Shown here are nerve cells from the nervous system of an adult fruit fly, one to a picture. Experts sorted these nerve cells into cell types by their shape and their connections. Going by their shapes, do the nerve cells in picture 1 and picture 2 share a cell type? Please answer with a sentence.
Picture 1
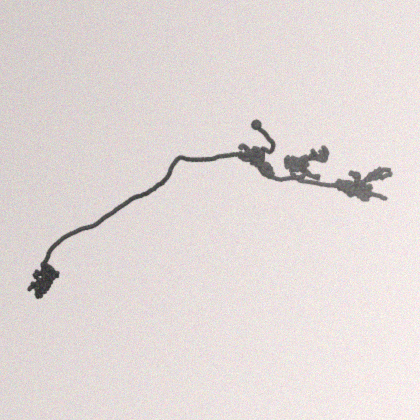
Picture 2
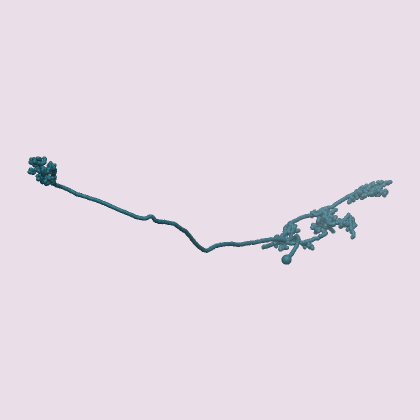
They are of the same cell type.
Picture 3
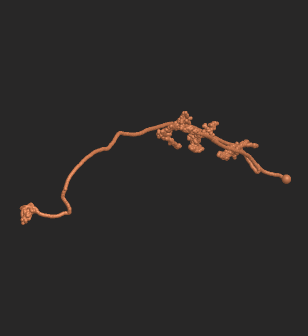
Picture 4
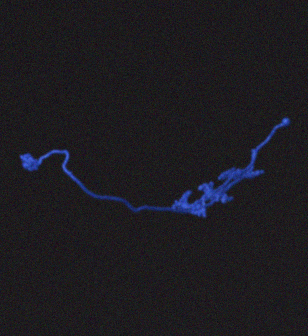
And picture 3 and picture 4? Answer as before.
They are of the same cell type.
